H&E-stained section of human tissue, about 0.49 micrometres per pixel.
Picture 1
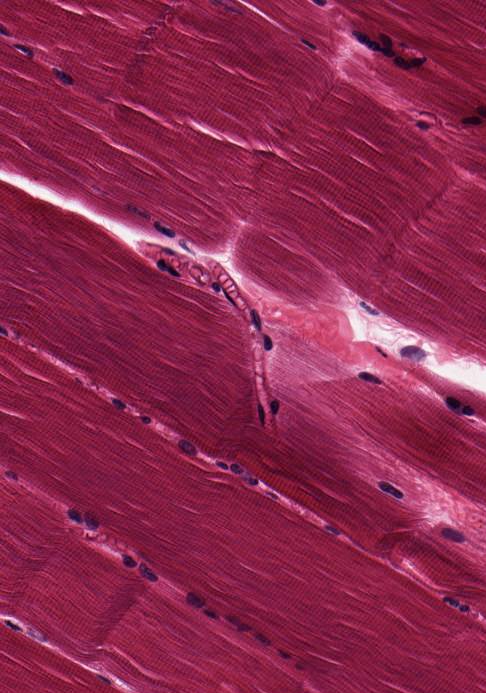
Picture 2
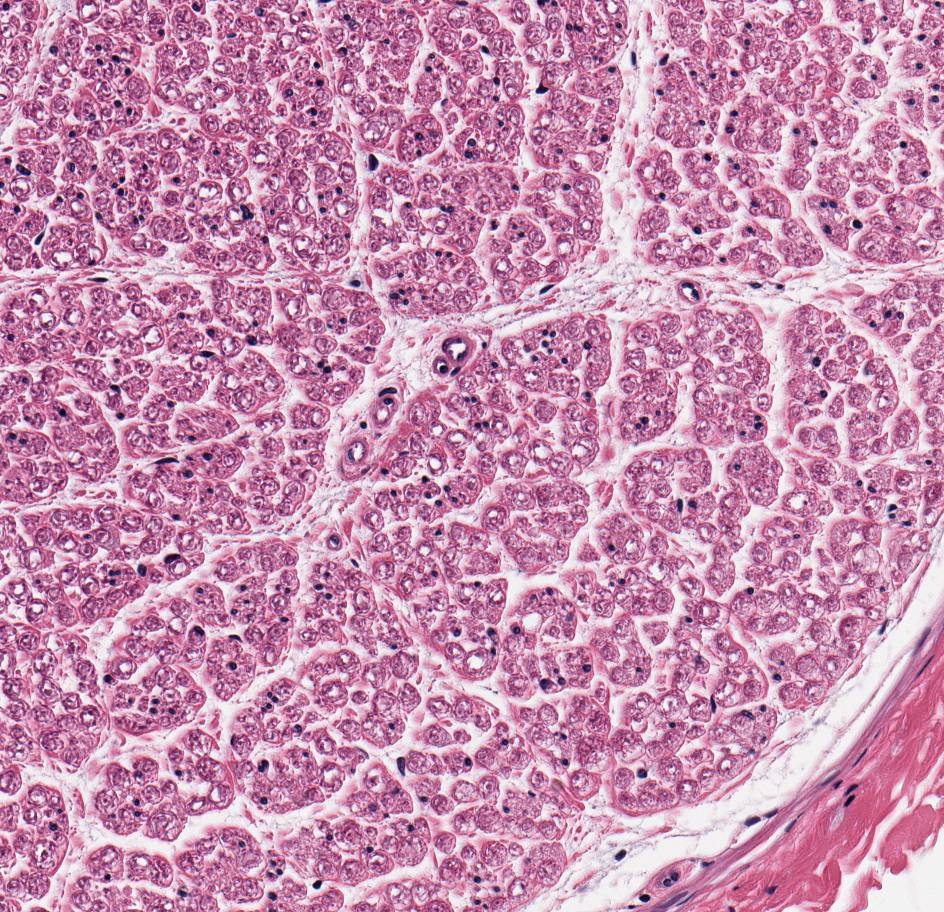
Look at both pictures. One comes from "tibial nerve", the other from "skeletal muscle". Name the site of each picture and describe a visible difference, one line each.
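Site of picture 1: skeletal muscle. Long parallel muscle fibres run diagonally across the whole field from upper left to lower right.
Site of picture 2: tibial nerve. Across the whole field, small round fibres cut in cross-section are packed into lobules separated by thin pale septa.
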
